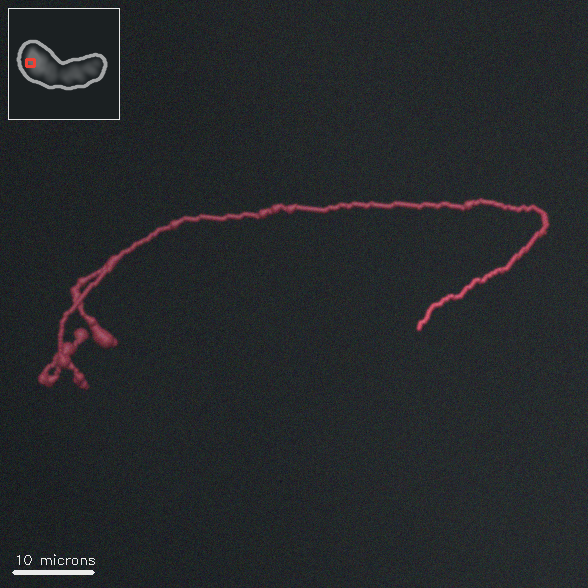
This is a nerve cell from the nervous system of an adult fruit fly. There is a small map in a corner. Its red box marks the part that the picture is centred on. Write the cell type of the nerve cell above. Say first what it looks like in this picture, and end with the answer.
No cell body is drawn. By the scale bar it is about 65 microns wide in this view. It has a dozen or fewer branch ends. Its broad class is sensory neuron entering the brain. Its cell type is ORN_DA2.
